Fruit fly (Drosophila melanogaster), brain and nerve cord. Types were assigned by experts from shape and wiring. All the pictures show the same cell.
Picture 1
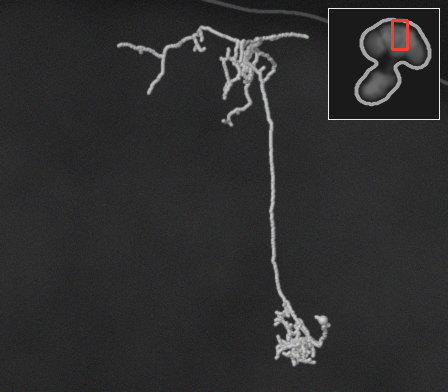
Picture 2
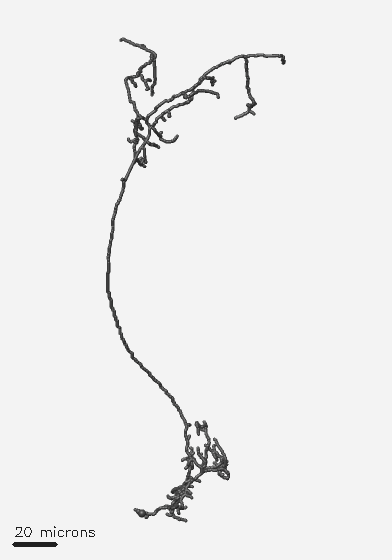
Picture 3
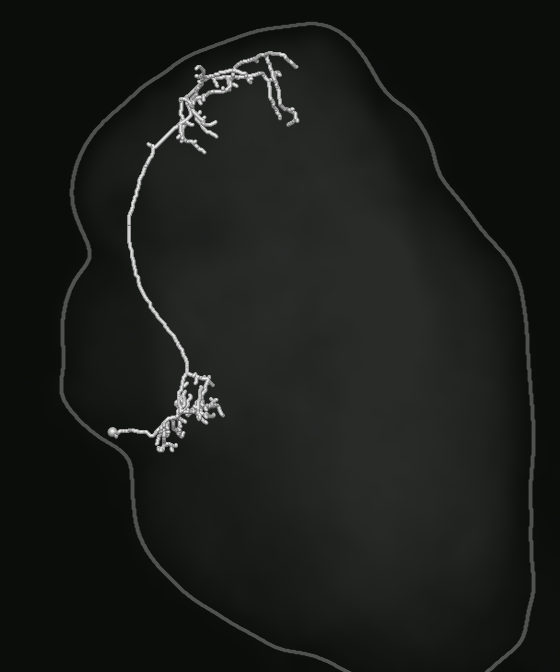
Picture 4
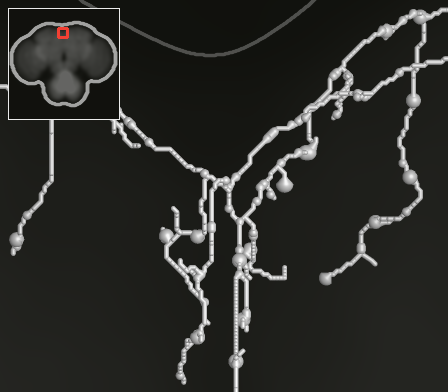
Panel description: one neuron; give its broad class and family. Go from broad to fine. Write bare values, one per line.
central-brain intrinsic neuron
hemilineage FLAa3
